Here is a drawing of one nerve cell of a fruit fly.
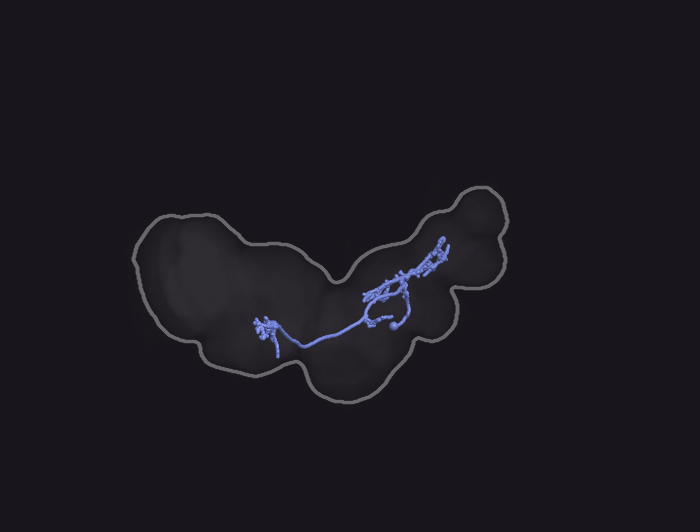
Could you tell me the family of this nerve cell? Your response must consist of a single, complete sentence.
Family hemilineage 06B is assigned to this nerve cell.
